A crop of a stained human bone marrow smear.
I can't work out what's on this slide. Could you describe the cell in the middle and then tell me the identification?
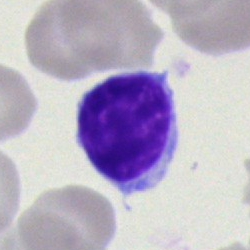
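Nearly the whole cell is filled by the nucleus. A scant rim of pale blue cytoplasm is seen, mainly along the right and lower edge. A thin tail-like projection extends from the lower tip of the cell. Answer: lymphocyte.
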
